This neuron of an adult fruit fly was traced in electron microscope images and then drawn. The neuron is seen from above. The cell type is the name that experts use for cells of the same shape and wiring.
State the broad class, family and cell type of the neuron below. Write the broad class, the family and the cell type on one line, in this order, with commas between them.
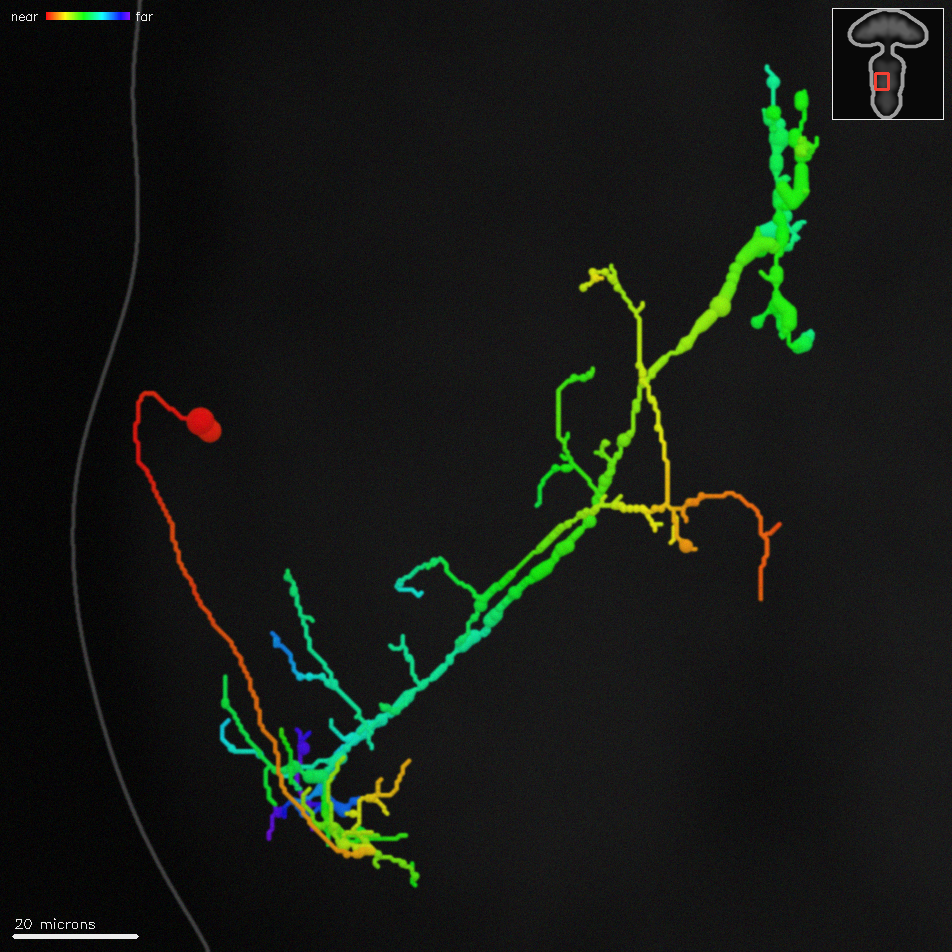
nerve-cord intrinsic neuron, hemilineage 19A, IN19A069_b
